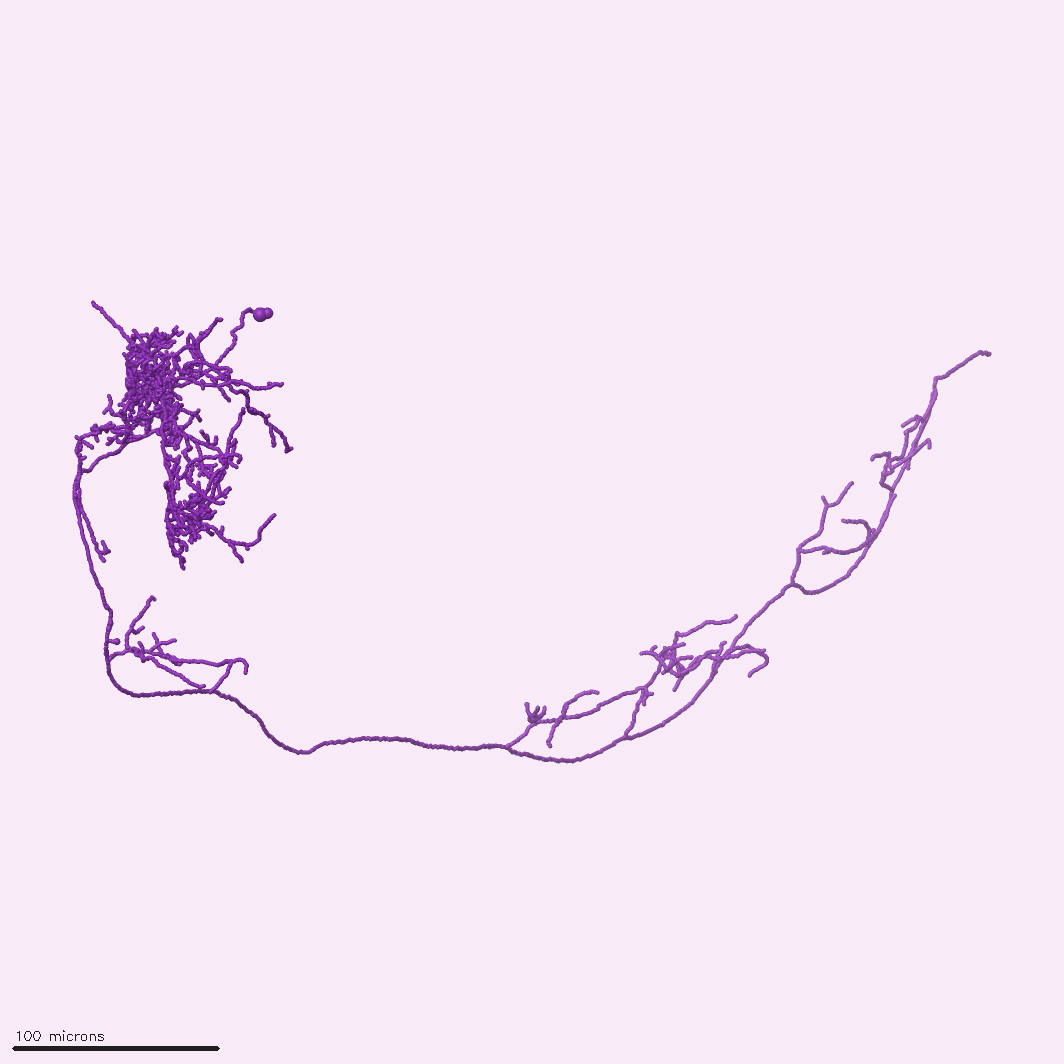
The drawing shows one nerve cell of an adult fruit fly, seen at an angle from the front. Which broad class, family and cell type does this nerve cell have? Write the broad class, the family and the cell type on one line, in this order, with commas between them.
descending neuron, hemilineage DM6_central1, DNpe050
